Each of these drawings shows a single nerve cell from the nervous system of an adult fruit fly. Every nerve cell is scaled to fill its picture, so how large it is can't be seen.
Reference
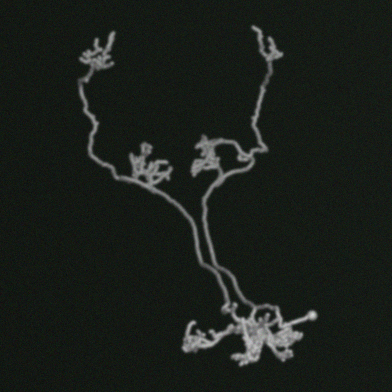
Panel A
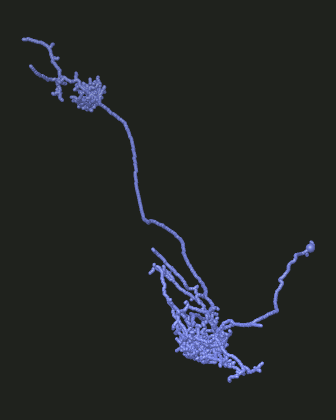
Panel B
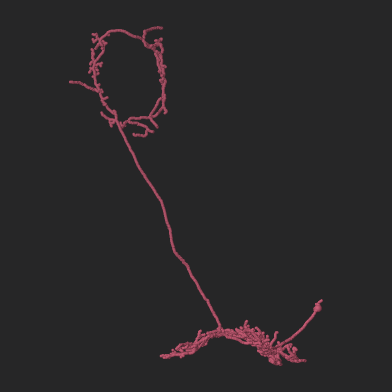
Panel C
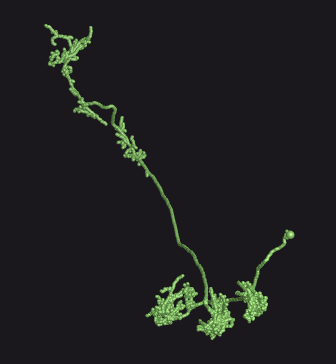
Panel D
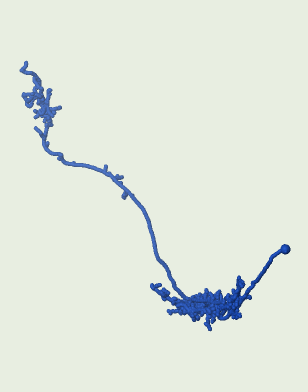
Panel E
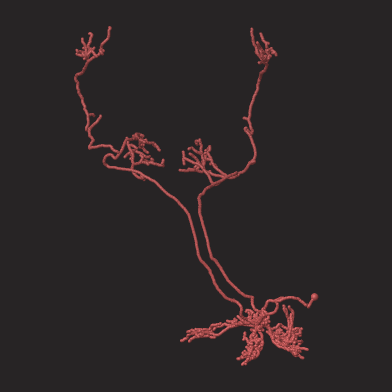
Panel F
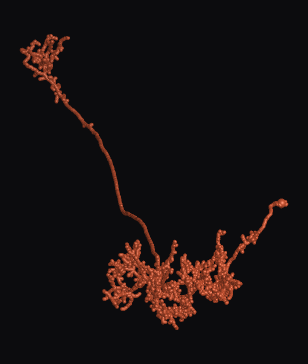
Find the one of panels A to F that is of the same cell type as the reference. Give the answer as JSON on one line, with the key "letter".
{"letter": "E"}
